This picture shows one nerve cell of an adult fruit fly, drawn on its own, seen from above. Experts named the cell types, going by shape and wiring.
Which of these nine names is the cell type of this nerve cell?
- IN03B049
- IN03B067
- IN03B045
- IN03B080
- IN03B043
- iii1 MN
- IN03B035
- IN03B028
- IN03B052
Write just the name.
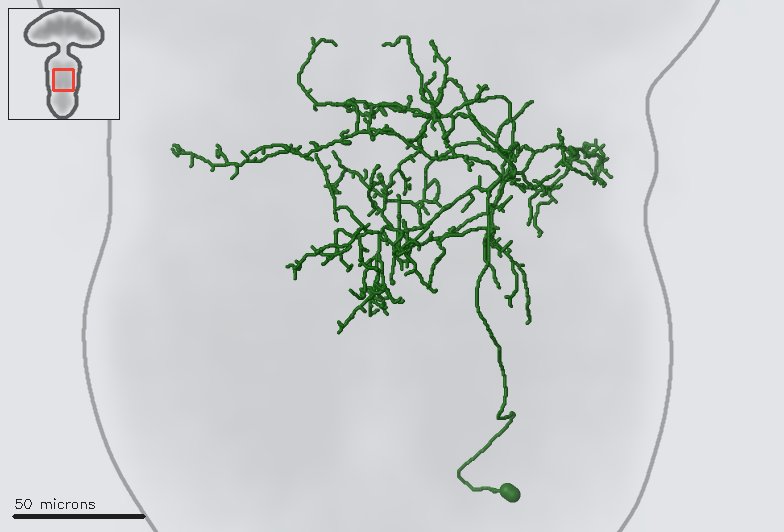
IN03B052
